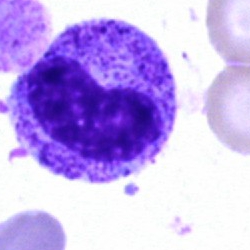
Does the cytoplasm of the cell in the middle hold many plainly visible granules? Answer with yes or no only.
Yes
